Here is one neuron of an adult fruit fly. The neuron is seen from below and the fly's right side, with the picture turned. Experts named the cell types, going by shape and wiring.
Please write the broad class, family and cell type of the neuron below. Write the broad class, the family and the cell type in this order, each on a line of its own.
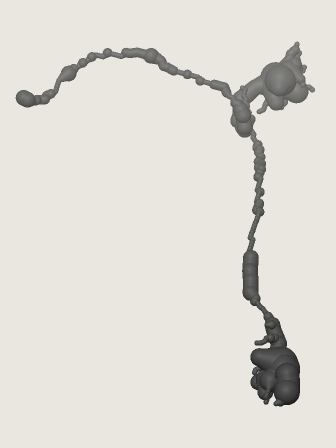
optic-lobe intrinsic neuron
T
T1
